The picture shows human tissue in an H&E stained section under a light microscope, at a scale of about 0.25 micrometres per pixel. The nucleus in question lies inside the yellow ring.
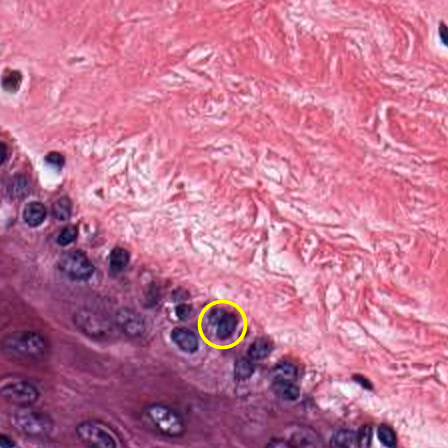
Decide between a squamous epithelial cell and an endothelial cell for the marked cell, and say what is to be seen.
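This is a squamous epithelial cell. The nucleus is oval and darkly stained, with a slightly mottled interior. The nucleus fills most of the cell, leaving only a thin rim of pink cytoplasm around it. That row lies directly against the pale pink wavy fibres of the underlying connective tissue.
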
